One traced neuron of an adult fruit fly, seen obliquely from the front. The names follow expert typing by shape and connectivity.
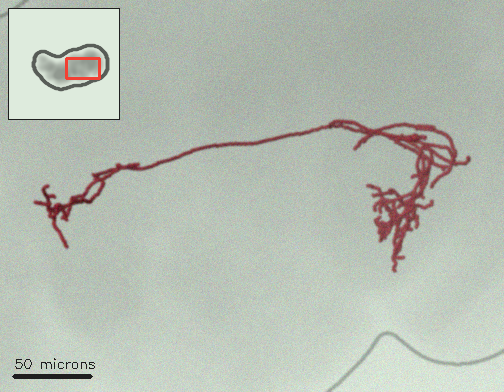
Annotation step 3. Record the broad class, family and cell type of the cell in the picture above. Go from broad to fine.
central-brain intrinsic neuron; hemilineage VLPa2; PVLP033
